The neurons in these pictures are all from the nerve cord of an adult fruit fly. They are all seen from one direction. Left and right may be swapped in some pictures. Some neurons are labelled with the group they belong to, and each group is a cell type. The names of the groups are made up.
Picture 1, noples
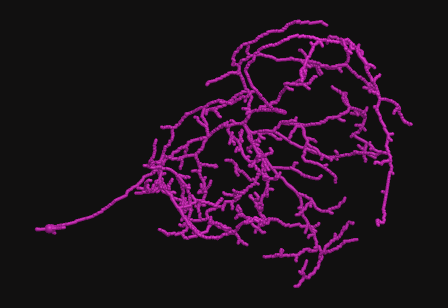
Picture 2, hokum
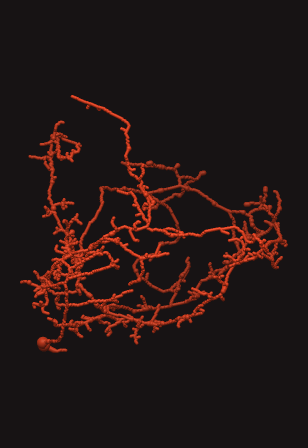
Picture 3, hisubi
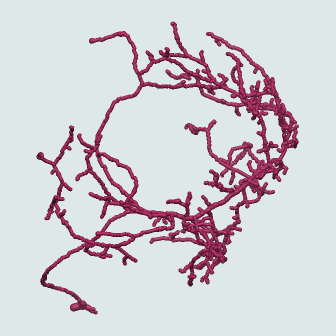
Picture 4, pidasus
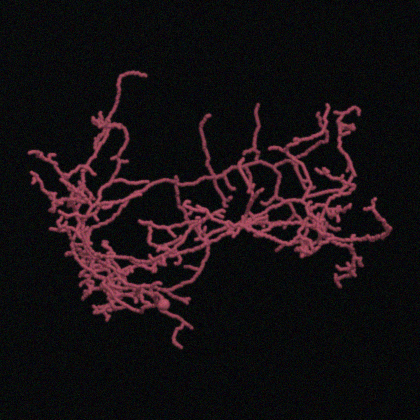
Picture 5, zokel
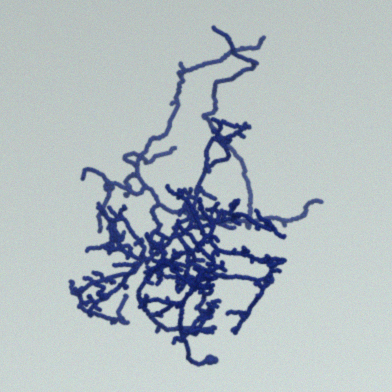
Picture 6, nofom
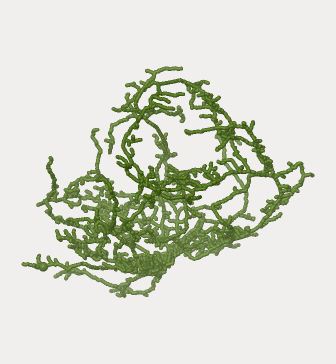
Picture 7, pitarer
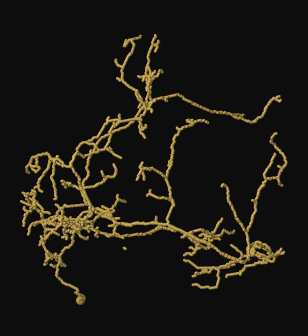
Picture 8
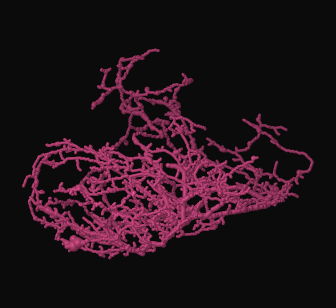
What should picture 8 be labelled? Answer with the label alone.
nofom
